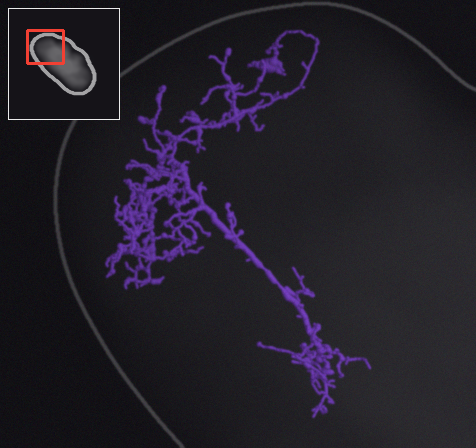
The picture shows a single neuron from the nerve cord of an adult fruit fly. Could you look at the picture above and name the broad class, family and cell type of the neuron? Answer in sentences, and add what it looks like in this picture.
This is a nerve-cord intrinsic neuron. The family is hemilineage 13A. Its cell type is IN13A027. The picture shows dozens of branch ends. In this view it is taller than it is wide.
